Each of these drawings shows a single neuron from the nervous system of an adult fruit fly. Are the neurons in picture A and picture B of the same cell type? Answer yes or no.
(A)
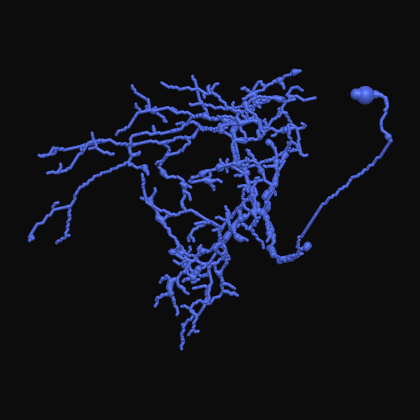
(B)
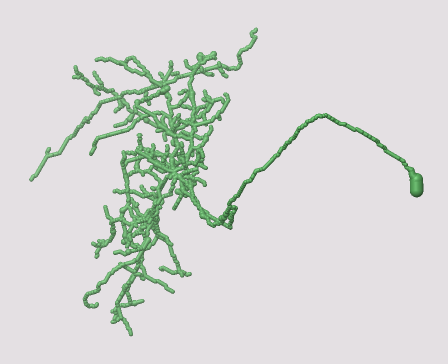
yes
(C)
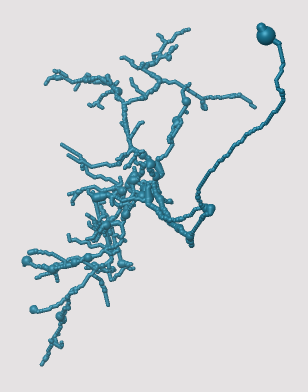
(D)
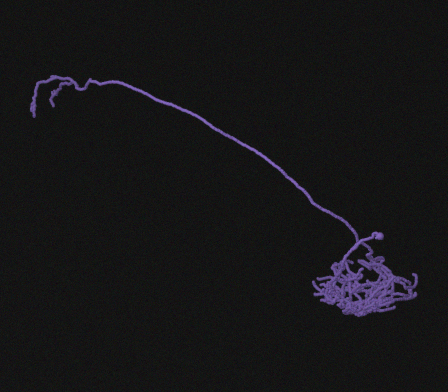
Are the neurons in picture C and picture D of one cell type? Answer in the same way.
no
